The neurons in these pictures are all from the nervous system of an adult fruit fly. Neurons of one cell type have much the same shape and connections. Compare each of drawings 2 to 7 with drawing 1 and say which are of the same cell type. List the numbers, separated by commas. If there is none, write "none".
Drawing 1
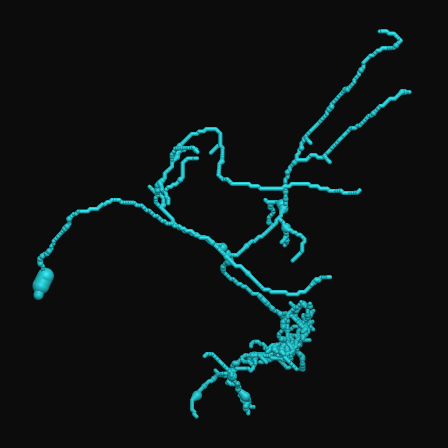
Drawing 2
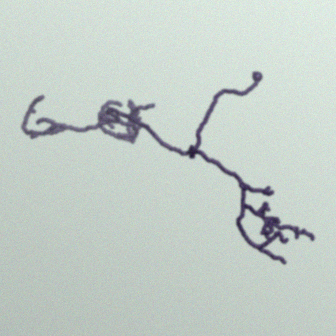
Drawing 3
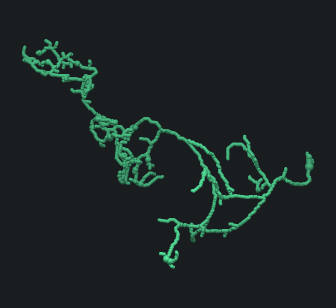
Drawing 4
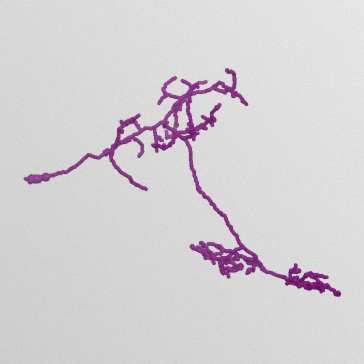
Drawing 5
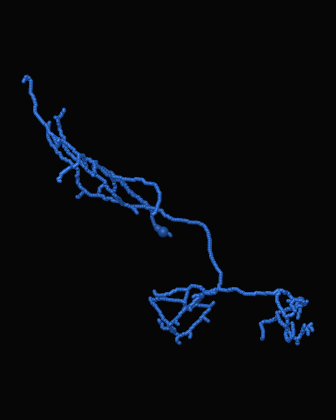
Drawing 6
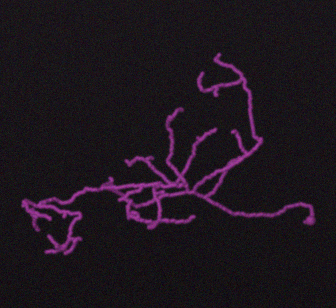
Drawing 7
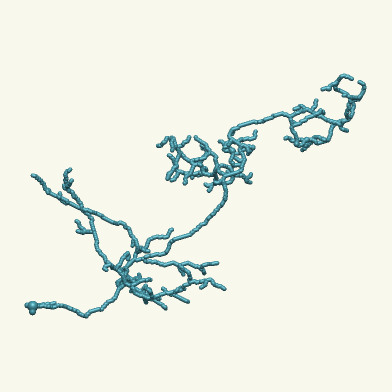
5, 6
